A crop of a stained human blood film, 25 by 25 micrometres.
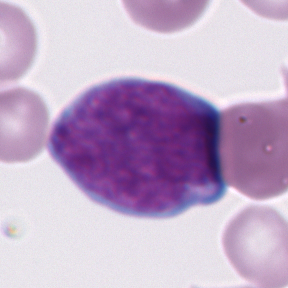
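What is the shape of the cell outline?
A smooth oval, somewhat narrower at its left end, measuring about 16 by 12 micrometres.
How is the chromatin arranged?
It is fine and evenly spread, with no coarse dark clumps.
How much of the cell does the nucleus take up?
About 80% of the cell's area. The nucleus measures about 15 by 11 micrometres, leaving only a thin blue rim of cytoplasm around it.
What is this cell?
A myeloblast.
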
